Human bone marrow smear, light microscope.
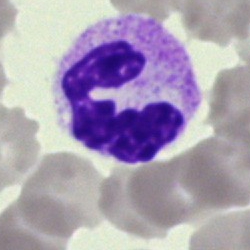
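Segmented neutrophil in a stained bone marrow smear. Nucleus first: the lobes curve around a pale cleft that opens toward the right side of the cell, and the chromatin is dense and dark purple throughout. Cytoplasm next: pale pinkish-lilac, widest at the upper right, with fine lilac granules scattered evenly.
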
